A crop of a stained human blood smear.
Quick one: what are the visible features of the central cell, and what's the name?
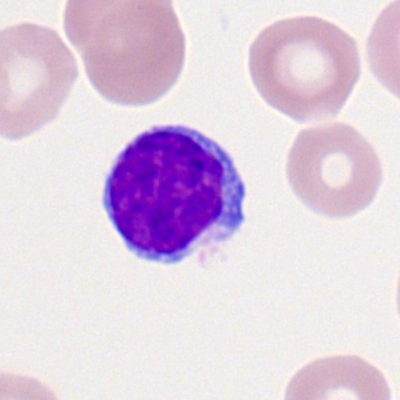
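In outline the cell is roughly round. Its chromatin is dark purple and coarsely clumped. The cytoplasm forms a thin rim, widest on the right side. At the lower right edge sit a few small pinkish granules. This is a lymphocyte.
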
